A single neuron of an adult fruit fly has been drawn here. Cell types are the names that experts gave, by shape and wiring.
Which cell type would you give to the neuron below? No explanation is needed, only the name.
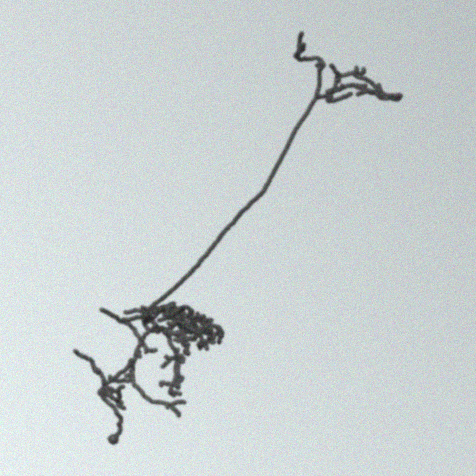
ANXXX191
